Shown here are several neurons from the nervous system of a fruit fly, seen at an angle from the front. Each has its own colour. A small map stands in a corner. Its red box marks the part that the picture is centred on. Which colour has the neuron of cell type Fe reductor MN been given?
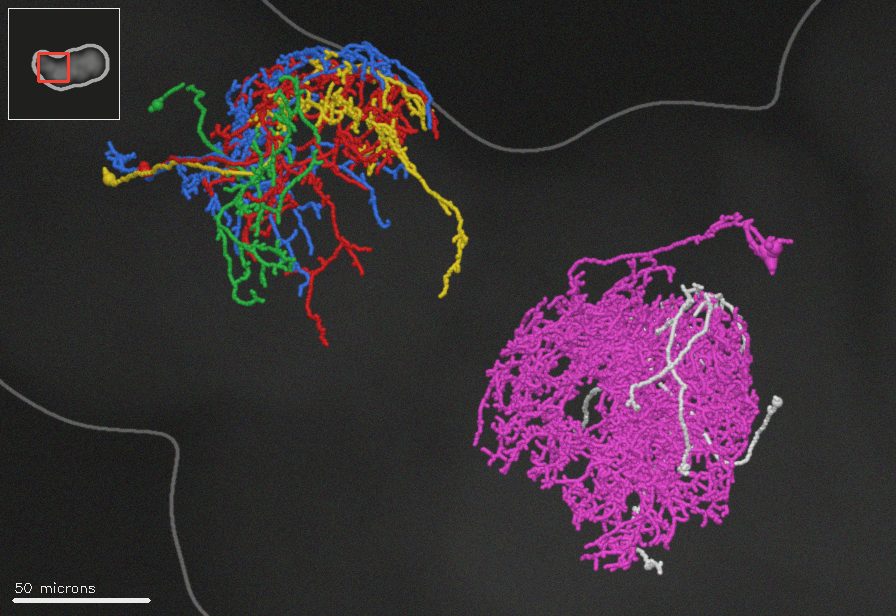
white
